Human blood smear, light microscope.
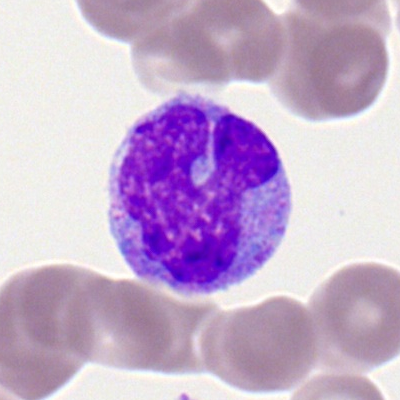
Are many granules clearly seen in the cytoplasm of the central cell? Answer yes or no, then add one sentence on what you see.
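Yes. Fine pink-red granules are scattered across the cell, including over the nucleus.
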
